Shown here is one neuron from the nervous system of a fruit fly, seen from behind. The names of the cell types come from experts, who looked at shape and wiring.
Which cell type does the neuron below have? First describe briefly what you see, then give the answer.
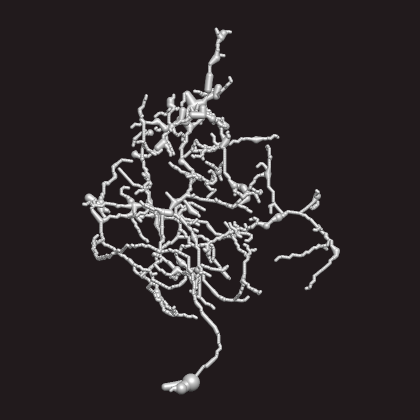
The cell body can be seen at the bottom of the picture. The picture shows dozens of branch ends. This is a central-brain intrinsic neuron. Its cell type is AVLP365.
